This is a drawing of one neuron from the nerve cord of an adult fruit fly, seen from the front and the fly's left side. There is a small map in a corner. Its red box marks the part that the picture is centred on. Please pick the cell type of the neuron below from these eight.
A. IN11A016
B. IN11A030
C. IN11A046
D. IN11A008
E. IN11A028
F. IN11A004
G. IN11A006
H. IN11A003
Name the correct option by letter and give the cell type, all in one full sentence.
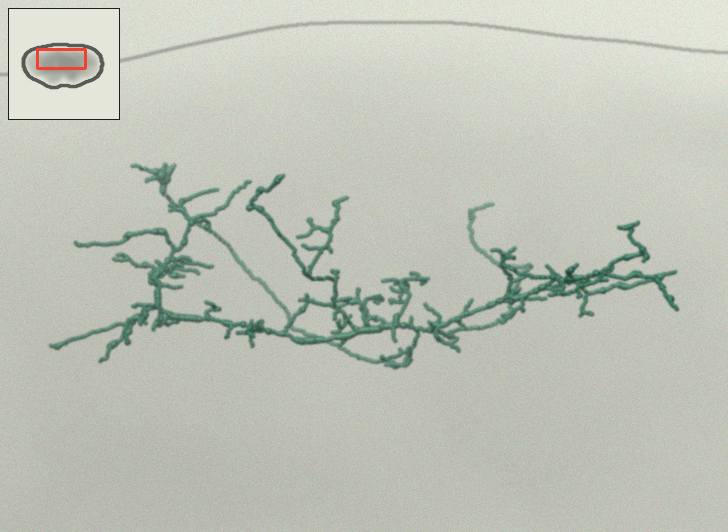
Among the options, E names the cell type of the neuron, namely IN11A028.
